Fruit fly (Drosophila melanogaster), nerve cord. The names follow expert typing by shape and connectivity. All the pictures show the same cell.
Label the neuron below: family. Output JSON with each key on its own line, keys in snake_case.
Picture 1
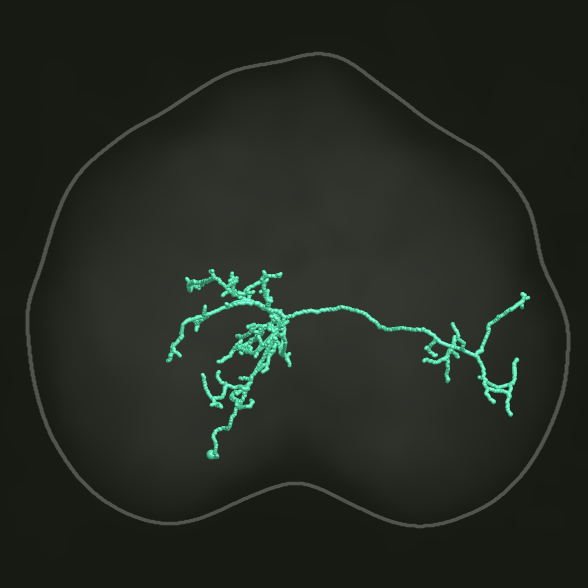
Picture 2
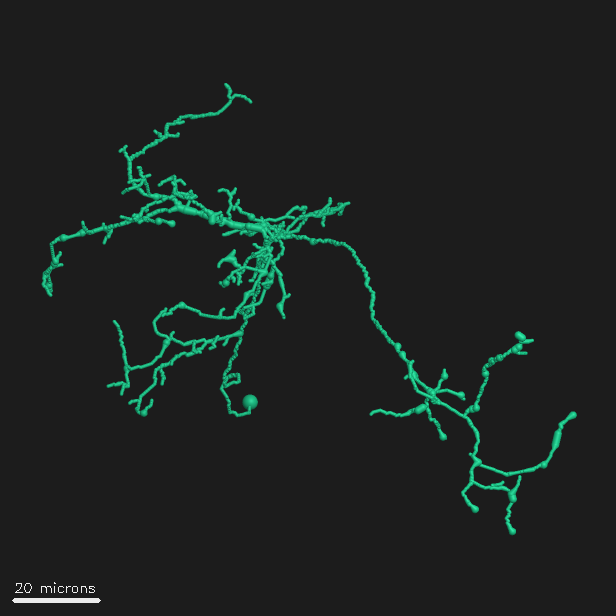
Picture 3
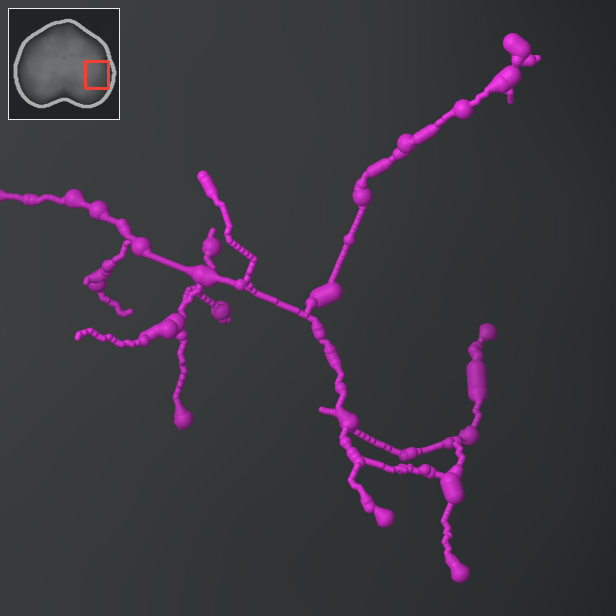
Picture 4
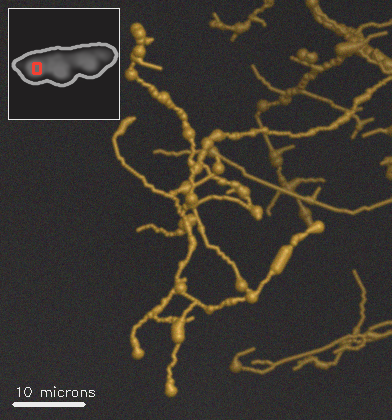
{
 "family": "hemilineage 12B"
}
